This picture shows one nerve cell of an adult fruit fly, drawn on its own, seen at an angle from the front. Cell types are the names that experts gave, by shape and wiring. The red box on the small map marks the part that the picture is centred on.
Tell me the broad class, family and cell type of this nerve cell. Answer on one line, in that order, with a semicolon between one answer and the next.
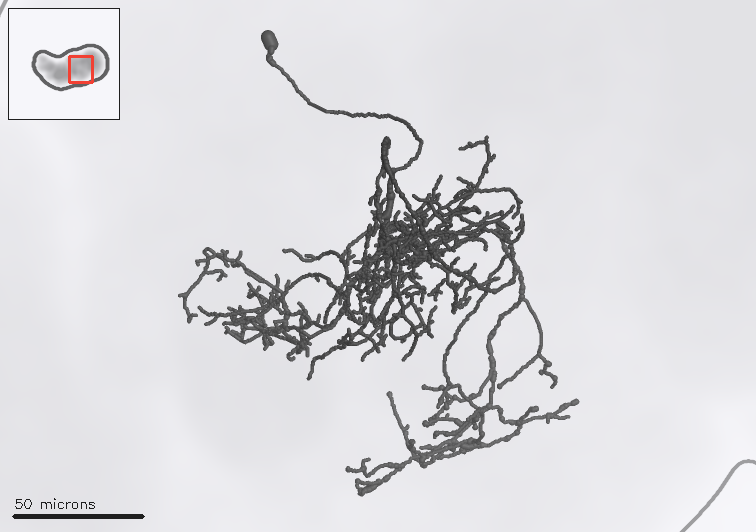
central-brain intrinsic neuron; hemilineage DM6_central2; LAL195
